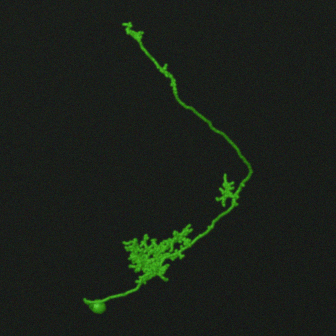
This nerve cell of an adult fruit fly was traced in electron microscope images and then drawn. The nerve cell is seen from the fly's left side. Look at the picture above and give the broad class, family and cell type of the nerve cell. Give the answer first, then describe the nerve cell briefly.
This is an optic-lobe intrinsic neuron. Its family is Tm. It is of cell type Tm4. As drawn here it is taller than it is wide.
